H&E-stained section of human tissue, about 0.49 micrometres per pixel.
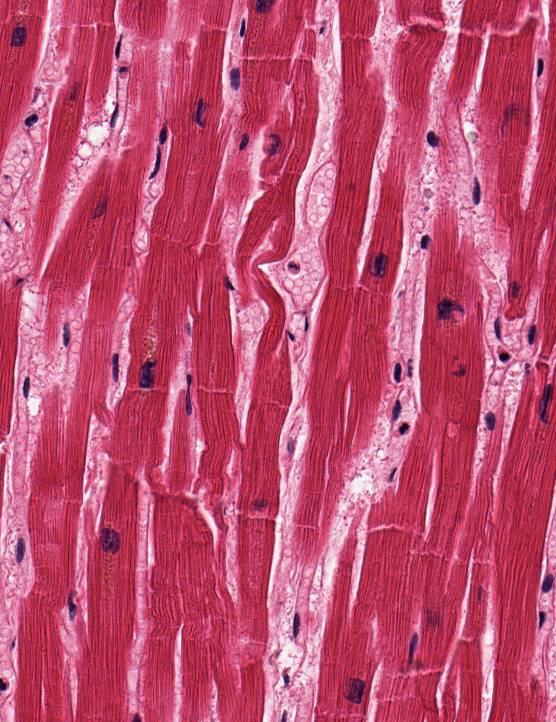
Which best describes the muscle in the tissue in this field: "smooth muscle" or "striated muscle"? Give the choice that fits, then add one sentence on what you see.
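Striated muscle. Long striated muscle fibres run in parallel from top to bottom across the whole field, with a slight tilt.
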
